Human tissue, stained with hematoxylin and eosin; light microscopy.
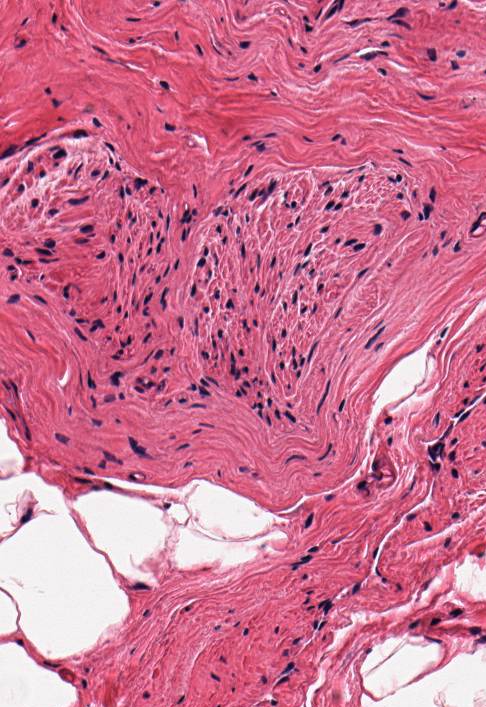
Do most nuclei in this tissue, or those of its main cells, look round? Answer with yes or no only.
No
